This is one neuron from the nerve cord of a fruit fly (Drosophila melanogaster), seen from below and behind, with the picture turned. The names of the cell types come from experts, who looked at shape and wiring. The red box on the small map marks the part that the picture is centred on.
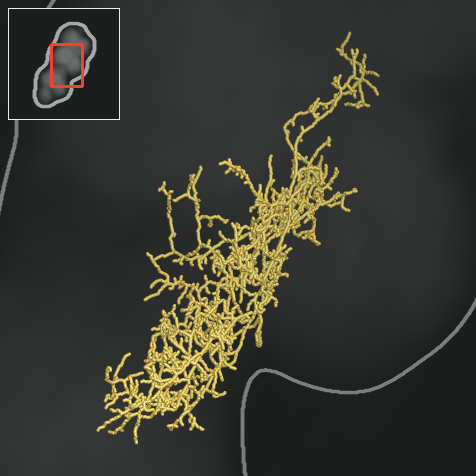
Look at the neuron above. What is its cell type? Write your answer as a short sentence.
The cell type is IN11B012.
